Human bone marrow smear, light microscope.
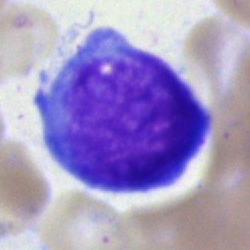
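Blast in the middle of a stained human bone marrow smear. Its outline is roughly round, though it bulges irregularly at the upper left. The cytoplasm is a deep blue with no granules to be seen, and there's a small bright white spot near the top of the nucleus.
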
